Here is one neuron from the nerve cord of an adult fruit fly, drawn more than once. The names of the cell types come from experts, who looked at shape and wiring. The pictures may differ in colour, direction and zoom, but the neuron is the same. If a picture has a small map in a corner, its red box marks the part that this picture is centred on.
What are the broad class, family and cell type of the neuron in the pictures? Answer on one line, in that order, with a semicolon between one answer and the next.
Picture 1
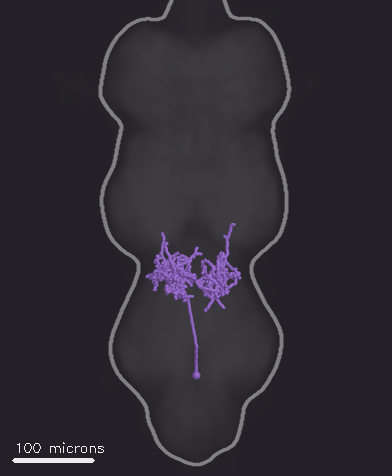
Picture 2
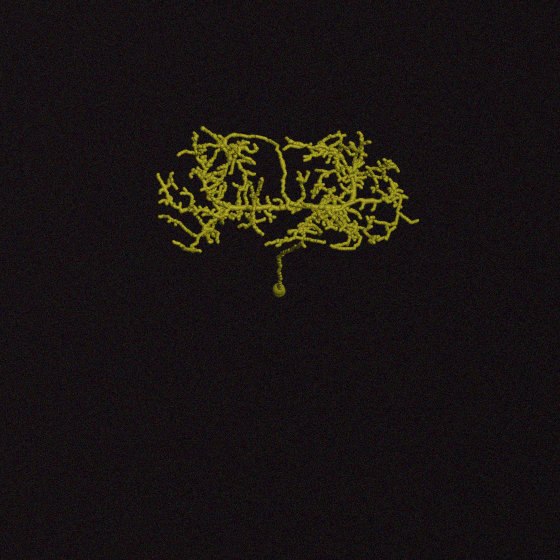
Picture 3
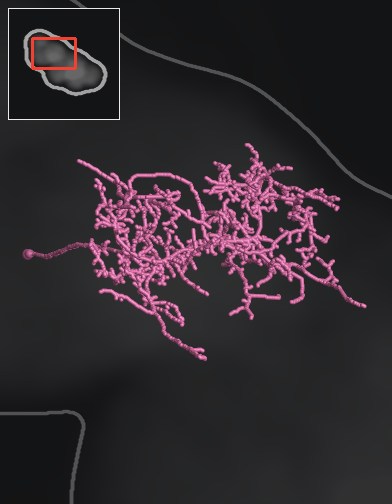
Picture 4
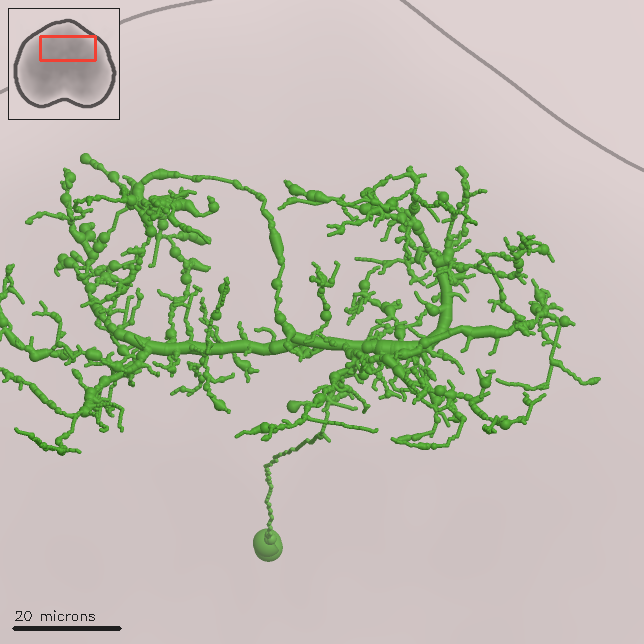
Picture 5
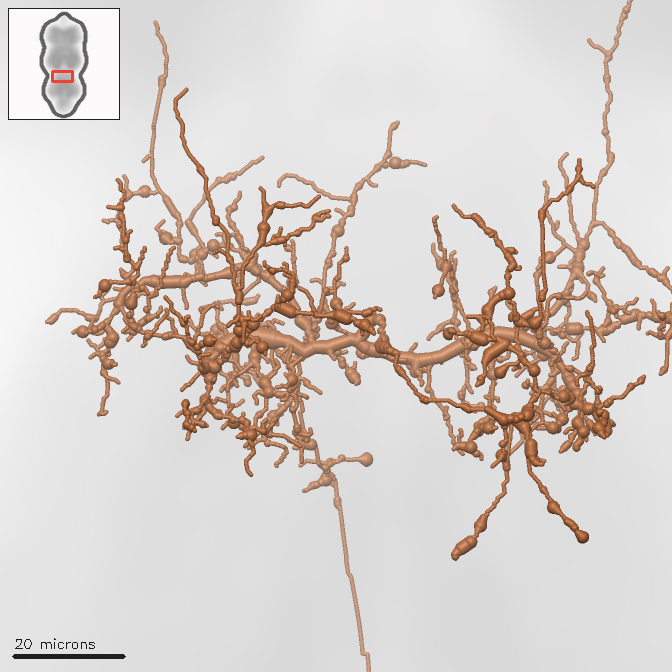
nerve-cord intrinsic neuron; hemilineage 06B; IN06B049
